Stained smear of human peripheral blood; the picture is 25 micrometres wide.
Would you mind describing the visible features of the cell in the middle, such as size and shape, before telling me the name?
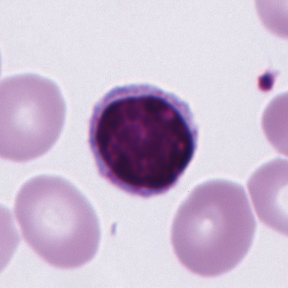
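It's round, about 10 micrometres across, though the edge is slightly ragged rather than smooth. The nucleus is round in outline too and fills about 70% of the cell's area, and the pale bluish lilac cytoplasm makes only a thin rim around it. That's a large granular lymphocyte.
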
